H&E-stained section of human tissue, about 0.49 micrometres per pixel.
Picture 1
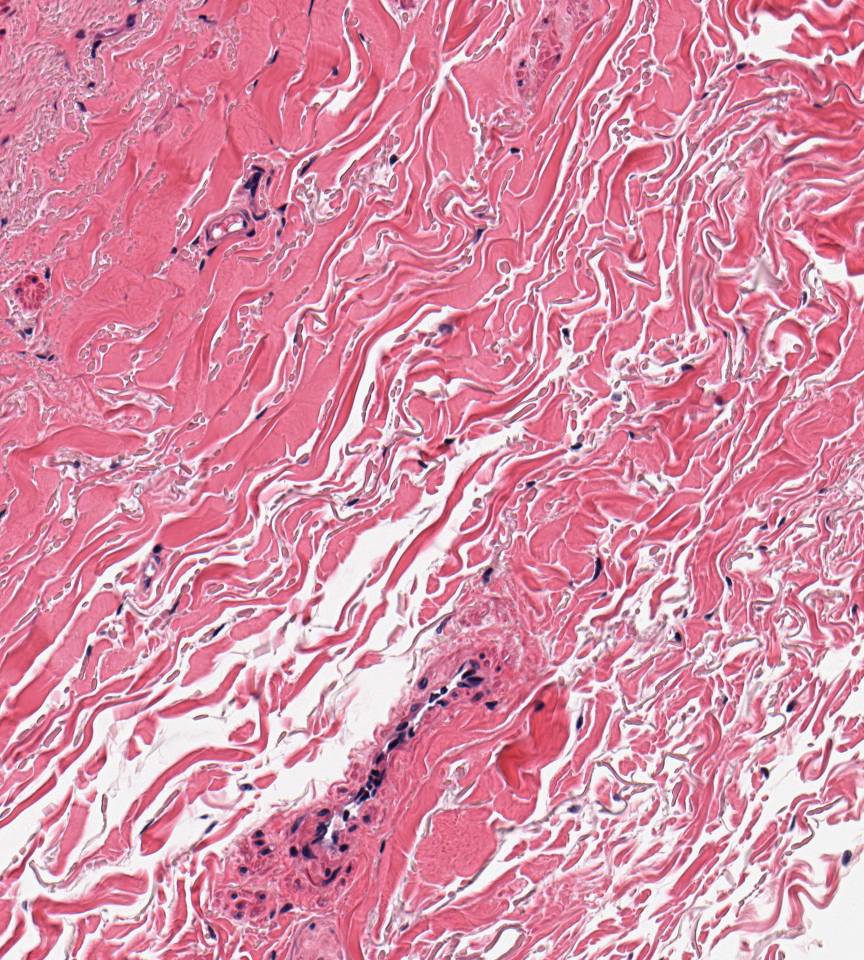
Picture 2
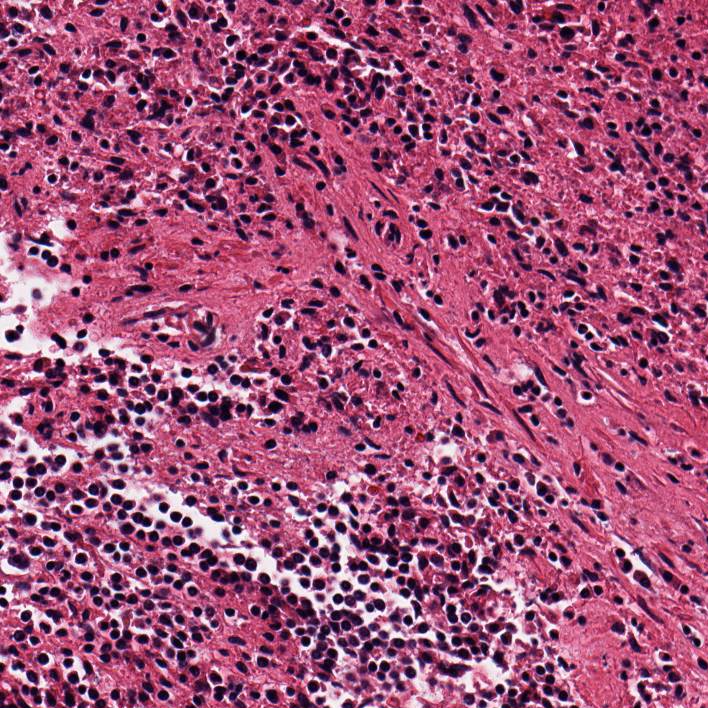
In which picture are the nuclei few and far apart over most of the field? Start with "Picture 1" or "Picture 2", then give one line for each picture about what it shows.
Picture 1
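In picture 1: Cells are sparse, with only scattered small dark spindle-shaped nuclei lying between the bundles.
In picture 2: Most of the field is densely filled with cells that have small, round, dark nuclei.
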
